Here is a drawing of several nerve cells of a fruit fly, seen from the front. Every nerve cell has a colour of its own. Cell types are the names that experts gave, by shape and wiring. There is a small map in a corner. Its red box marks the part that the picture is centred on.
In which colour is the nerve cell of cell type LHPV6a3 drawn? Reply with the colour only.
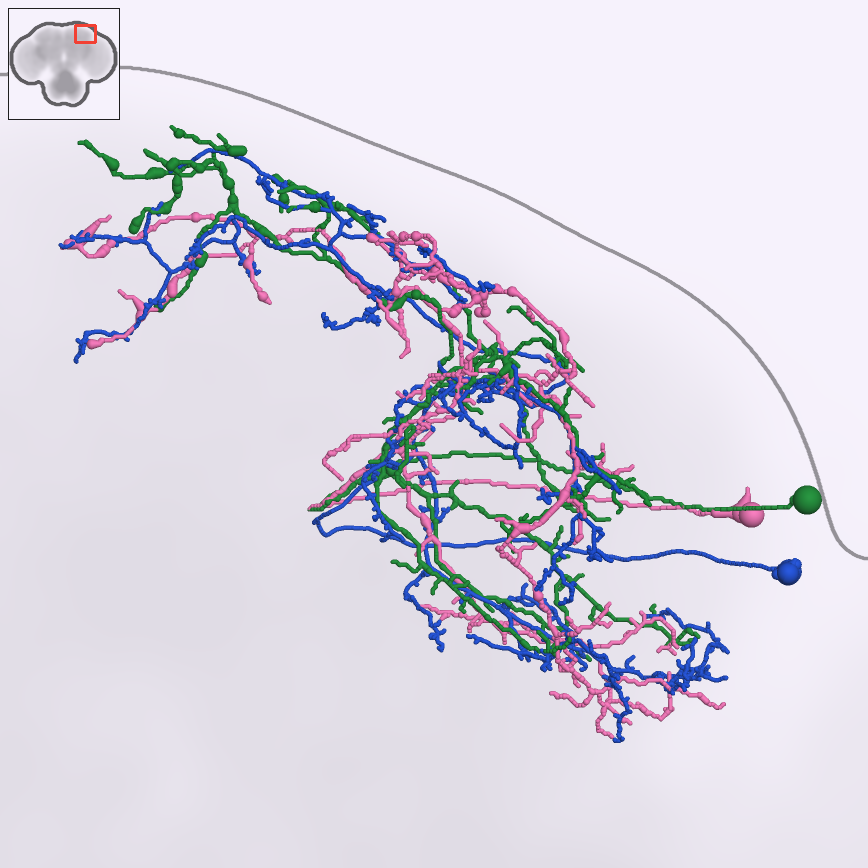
pink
